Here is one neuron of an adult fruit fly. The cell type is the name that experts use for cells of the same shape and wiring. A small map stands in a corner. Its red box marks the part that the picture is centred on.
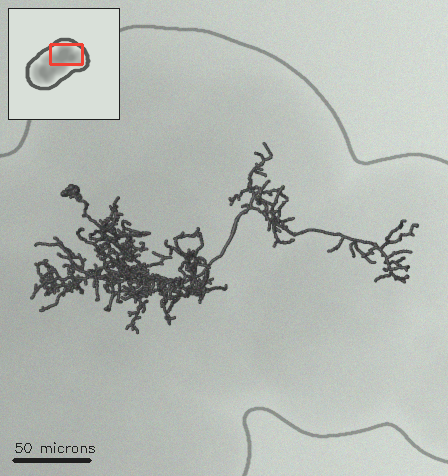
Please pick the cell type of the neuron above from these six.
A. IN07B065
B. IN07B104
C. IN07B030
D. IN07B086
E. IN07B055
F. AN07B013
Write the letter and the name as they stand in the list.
B. IN07B104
